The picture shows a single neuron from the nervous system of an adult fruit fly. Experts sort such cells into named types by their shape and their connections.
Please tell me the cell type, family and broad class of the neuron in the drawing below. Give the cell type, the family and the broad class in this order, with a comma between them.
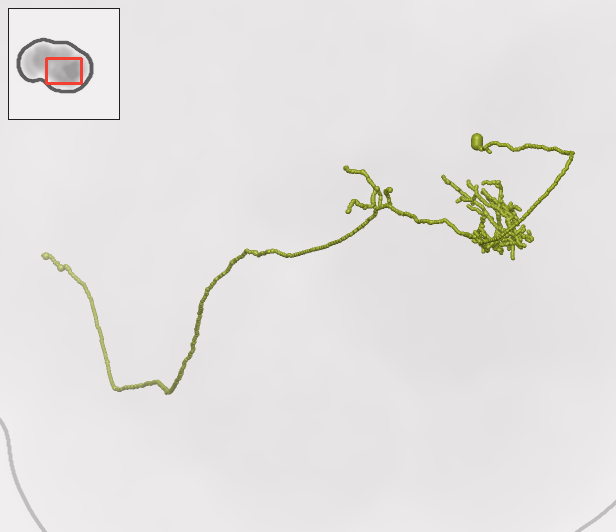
AN19B065, hemilineage 19B, ascending neuron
